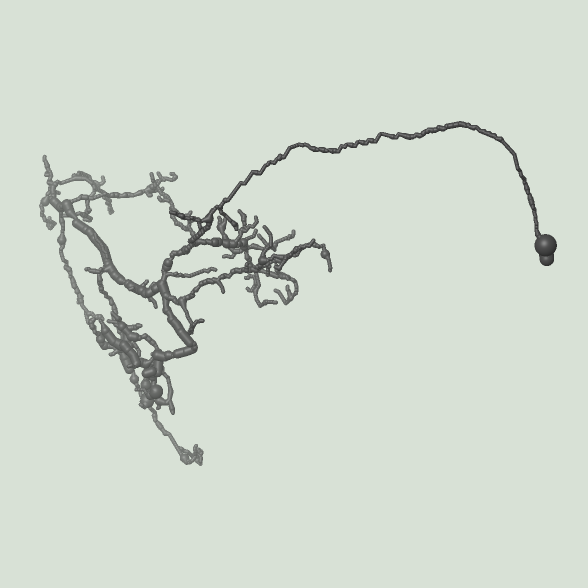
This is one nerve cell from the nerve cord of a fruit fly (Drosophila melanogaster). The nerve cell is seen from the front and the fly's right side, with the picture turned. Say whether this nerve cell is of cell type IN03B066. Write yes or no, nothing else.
no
